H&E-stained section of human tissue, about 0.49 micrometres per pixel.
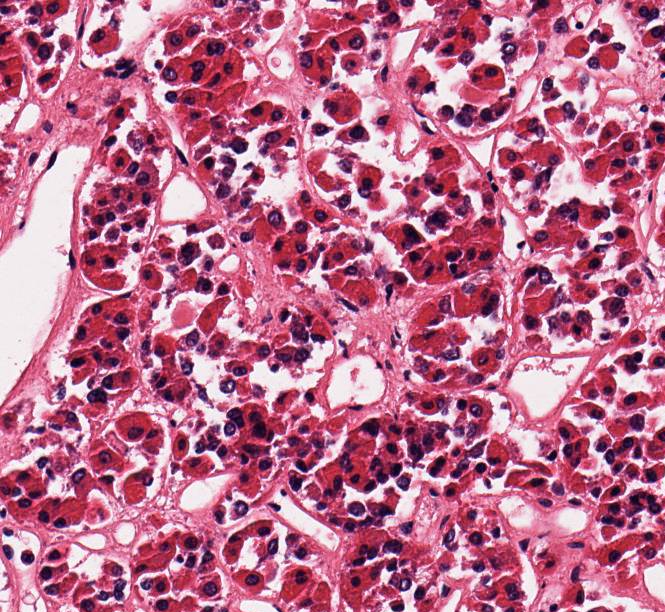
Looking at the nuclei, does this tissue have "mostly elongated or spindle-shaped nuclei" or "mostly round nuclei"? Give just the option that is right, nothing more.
Mostly round nuclei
